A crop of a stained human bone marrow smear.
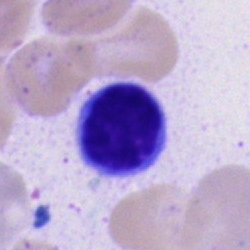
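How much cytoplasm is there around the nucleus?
Only a very thin rim, I'd say, inside a round, smooth outline.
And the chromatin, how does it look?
Dense, and stained dark purple.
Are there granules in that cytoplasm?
None are seen.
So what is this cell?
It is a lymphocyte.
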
